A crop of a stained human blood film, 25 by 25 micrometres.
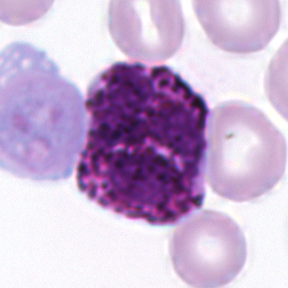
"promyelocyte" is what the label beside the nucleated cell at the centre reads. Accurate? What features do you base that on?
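First the granules: coarse, dark purple-black, packed right out to the margin. Almost no clear cytoplasm shows between them, and that goes with basophil.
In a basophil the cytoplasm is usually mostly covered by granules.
They also lie so thickly over the nucleus that you can't trace its outline, again a point for basophil.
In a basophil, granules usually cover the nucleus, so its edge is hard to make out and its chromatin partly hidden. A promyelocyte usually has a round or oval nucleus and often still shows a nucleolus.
Here the nucleus is hidden, so neither shows, and nothing else speaks for promyelocyte. So: basophil, not promyelocyte.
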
